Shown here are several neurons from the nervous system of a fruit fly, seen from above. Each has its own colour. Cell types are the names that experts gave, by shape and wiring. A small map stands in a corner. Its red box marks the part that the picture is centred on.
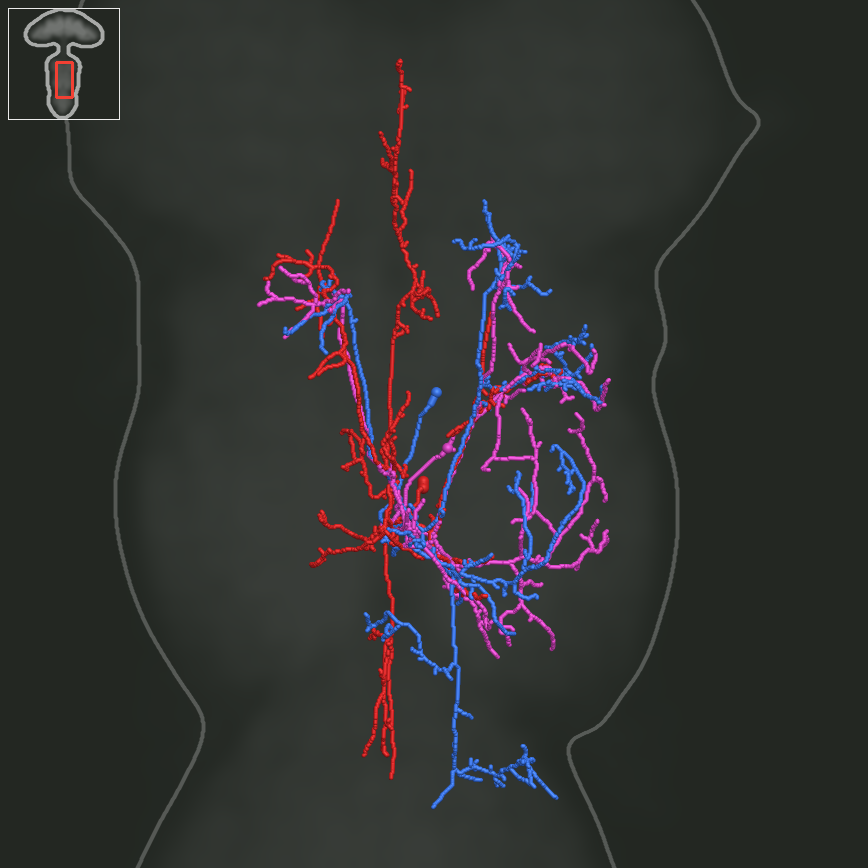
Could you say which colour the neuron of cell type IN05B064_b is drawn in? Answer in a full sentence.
The colour is magenta.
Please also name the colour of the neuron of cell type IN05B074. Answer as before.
The colour is blue.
